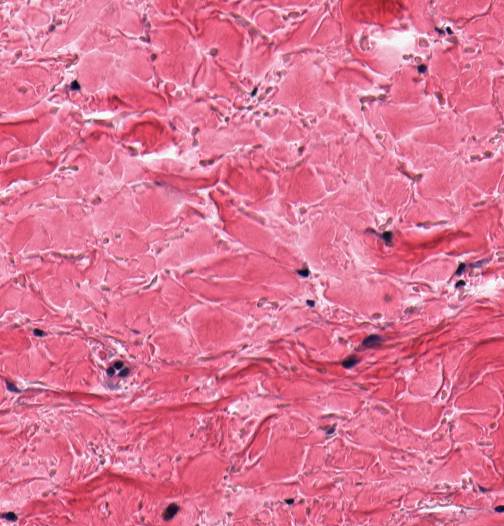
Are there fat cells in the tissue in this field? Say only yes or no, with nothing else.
No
